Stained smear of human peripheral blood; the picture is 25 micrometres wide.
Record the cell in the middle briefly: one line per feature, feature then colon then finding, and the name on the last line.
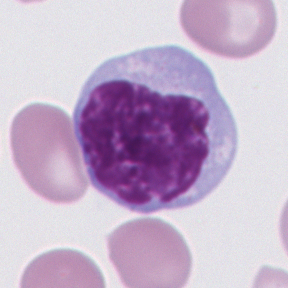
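Nucleus: irregular, slightly lumpy outline, not smooth and round
Nucleolus: none distinct
Cytoplasm: widest band along the upper and right sides
Surface: no projections or blebs
Name: large granular lymphocyte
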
